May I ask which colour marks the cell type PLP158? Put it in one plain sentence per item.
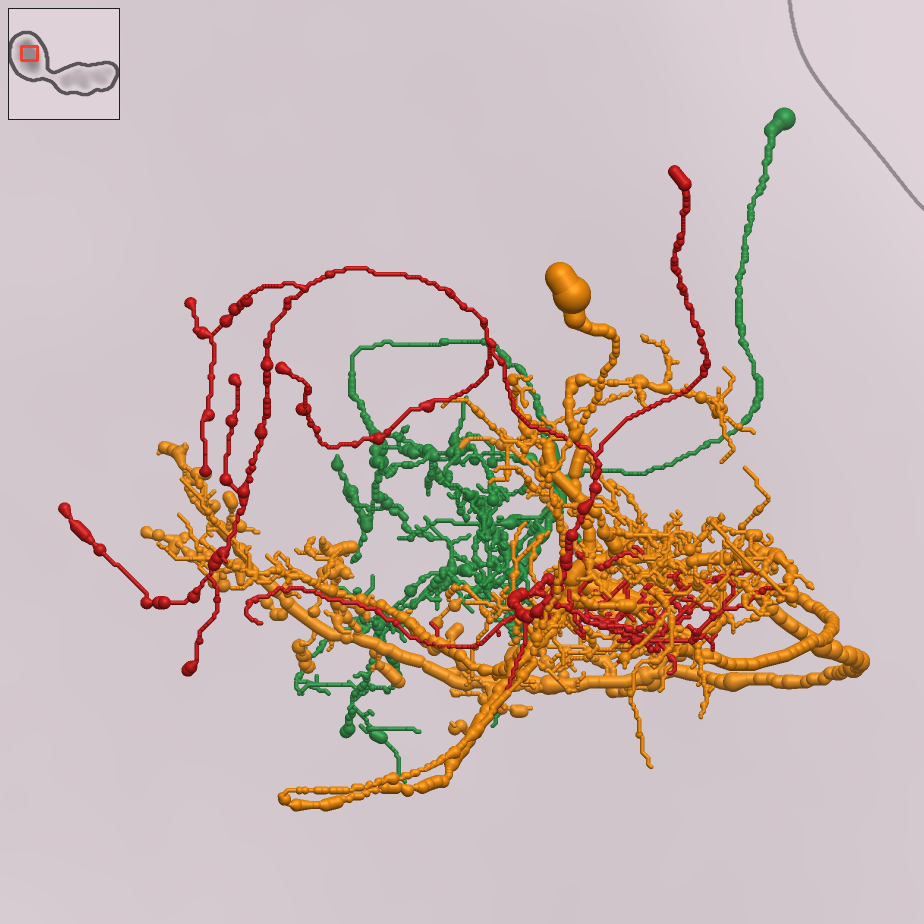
The colour is red.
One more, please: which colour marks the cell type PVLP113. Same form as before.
The colour is green.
